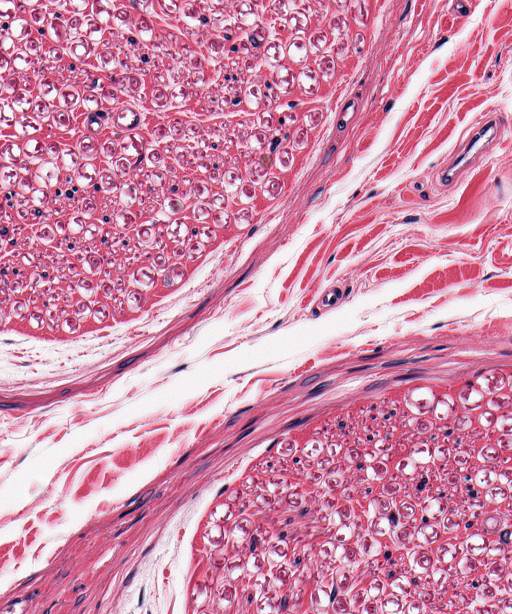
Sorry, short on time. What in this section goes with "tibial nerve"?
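Your tibial nerve section has two rounded compartments of densely packed small round profiles, upper left and lower right. Between them a loose pink collagenous band runs diagonally from lower left to upper right, fibres aligned with it.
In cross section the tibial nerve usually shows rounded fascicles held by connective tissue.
The compartments and band fit that. Every fibre is cut across, a pale ring around a small central pink core.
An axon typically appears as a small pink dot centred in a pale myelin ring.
Small dark oval nuclei are sparsely scattered within the compartments.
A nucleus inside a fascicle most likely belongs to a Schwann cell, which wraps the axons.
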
